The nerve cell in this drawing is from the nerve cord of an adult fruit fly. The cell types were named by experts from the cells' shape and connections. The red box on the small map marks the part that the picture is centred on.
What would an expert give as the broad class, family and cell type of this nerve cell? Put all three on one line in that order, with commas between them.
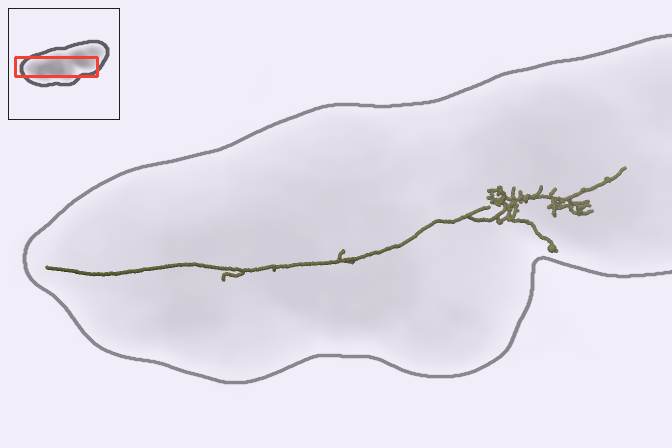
ascending neuron, hemilineage 10B, AN10B047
